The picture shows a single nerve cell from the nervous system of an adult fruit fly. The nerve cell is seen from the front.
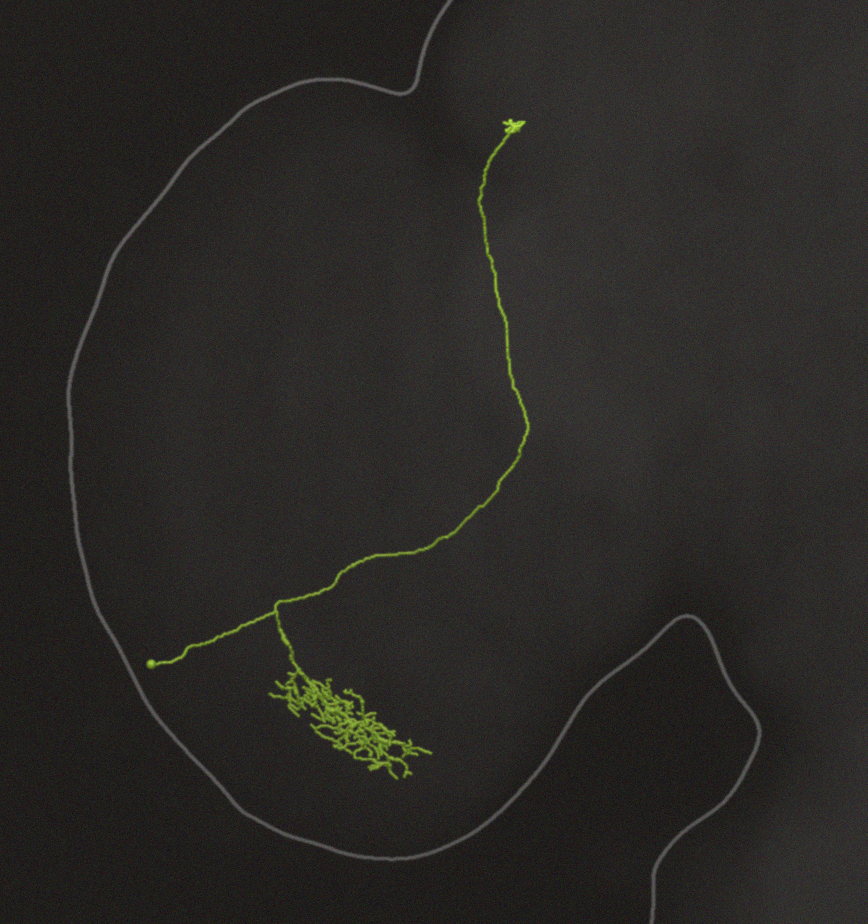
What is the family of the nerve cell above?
MeTu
